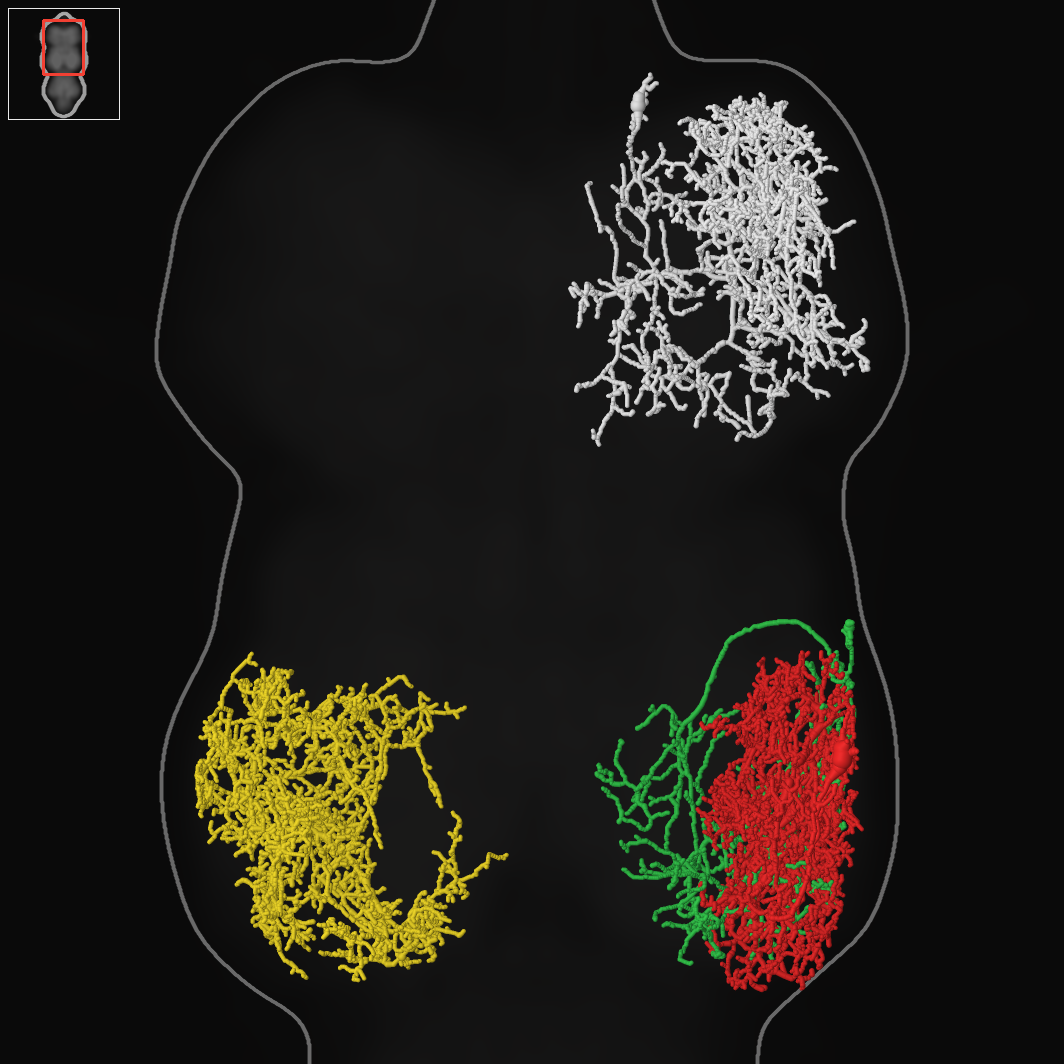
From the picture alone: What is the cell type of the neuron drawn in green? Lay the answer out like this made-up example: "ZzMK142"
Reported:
"IN09A014"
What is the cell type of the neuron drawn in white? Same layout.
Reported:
"IN13A008"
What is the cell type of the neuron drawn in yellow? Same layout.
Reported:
"IN13A005"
